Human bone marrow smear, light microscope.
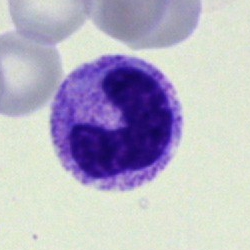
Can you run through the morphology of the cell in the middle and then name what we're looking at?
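See how the nucleus curves like a horseshoe, open side to the left, with dark, coarsely clumped chromatin. There's a moderate amount of pale lilac-pink cytoplasm, and fine purple granules are scattered all through it. It's a band neutrophil.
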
